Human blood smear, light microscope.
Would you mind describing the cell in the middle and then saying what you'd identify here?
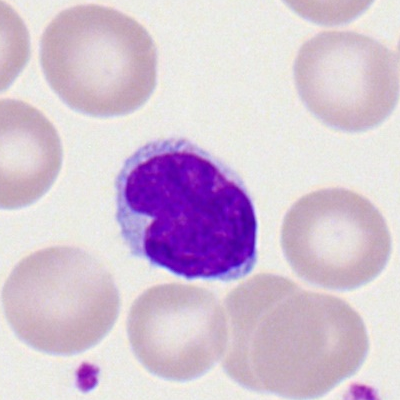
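Single notch cut into left side of nucleus, giving a kidney shape. Nucleus fills most of cell. No distinct granules in cytoplasm. Cell edge slightly ragged at upper left. Lymphocyte.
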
